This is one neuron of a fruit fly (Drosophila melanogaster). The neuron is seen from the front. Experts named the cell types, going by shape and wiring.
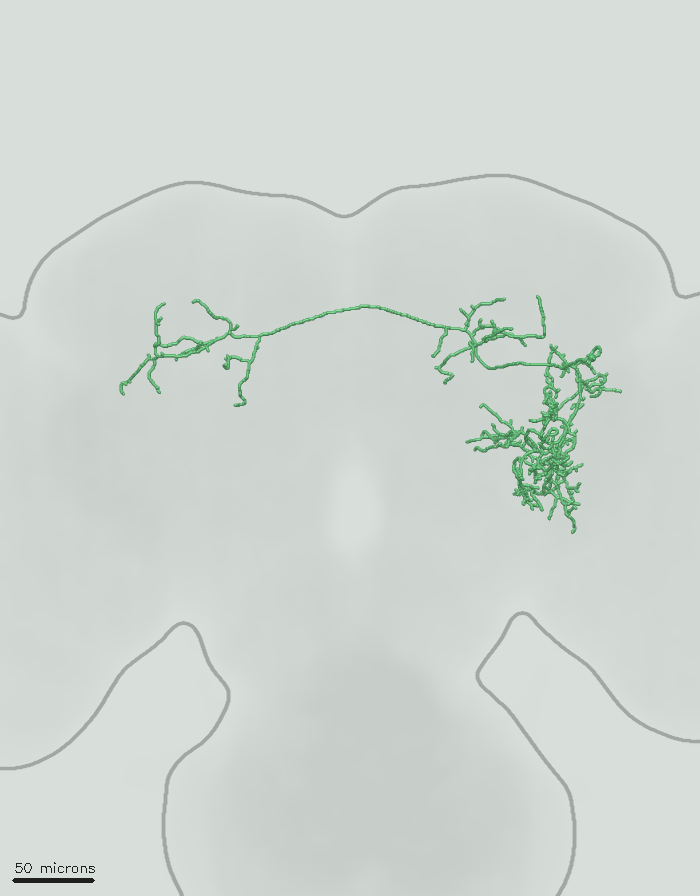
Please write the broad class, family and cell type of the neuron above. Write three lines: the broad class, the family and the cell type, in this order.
central-brain intrinsic neuron
hemilineage VLPl&d1_dorsal
AVLP731m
